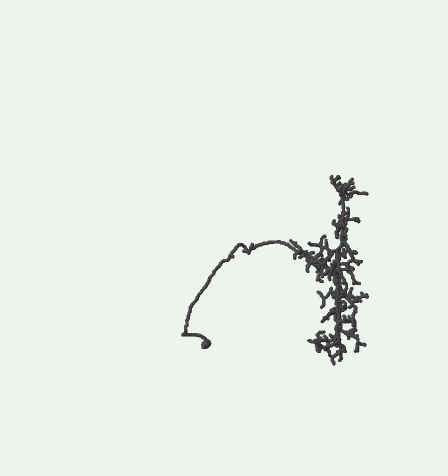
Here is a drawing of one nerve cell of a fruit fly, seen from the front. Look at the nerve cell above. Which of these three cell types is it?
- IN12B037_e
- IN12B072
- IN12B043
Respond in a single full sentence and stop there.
By its cell type, the neuron is IN12B037_e.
